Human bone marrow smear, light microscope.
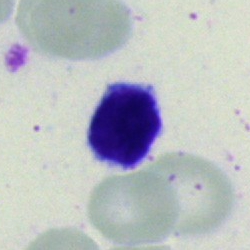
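Lymphocyte (central cell), stained human bone marrow smear. Outline roughly polygonal, with angular corners rather than a smooth round edge. The nucleus fills almost the whole cell; its chromatin stains a uniformly dense, dark purple. Any cytoplasm is at most a very thin rim at the cell edge.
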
